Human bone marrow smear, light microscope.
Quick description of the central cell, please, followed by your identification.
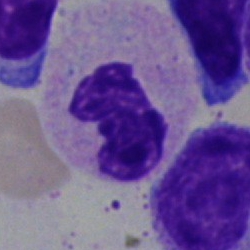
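The nucleus is folded and twisted into an irregular shape, and its chromatin is dark purple and condensed. The cytoplasm is pale lilac-pink, with fine, faint pinkish granules scattered through it. This is a band neutrophil.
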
